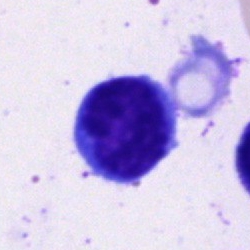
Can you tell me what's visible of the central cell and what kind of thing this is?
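Checking the outline: it is round and smooth. Checking the chromatin: it stains dark blue-purple and is dense, with darker clumped patches. Checking the cytoplasm: only a very thin rim of deep blue shows at the edge of the cell, and no granules are visible in it. With each point checked, the cell is a lymphocyte.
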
